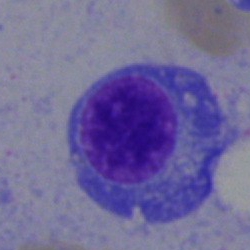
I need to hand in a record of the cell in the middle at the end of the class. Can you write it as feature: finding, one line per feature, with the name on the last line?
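Outline: irregular, with a small notch in the bottom edge
Nucleus: off-centre toward the upper left
Cytoplasm: deep blue, with more of it to the right and below
Vacuoles: a few small clear ones in the upper right cytoplasm
Name: plasma cell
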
